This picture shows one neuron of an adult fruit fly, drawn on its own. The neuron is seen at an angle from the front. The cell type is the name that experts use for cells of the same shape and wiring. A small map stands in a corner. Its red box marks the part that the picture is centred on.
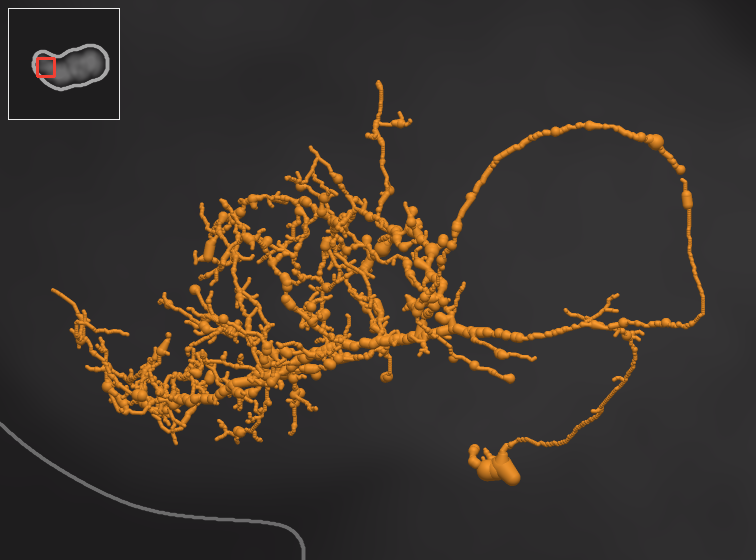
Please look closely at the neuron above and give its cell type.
IN02A012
